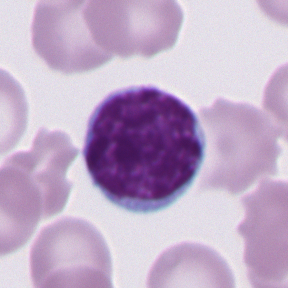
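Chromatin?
Dark purple, coarsely clumped, small paler patches between clumps.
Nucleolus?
None seen.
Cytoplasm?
Thin pale blue rim, widest along the lower edge; no vacuoles.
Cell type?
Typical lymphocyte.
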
